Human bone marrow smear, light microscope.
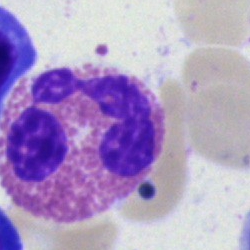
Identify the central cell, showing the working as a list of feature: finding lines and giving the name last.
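Outline: round
Chromatin: dark purple, densely clumped
Granules: coarse, pink, packing the cytoplasm
Centre: small pale area between the lobes
Name: eosinophil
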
